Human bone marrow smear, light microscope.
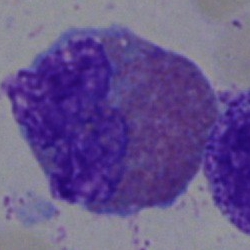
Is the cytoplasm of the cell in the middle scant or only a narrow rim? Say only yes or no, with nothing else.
No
